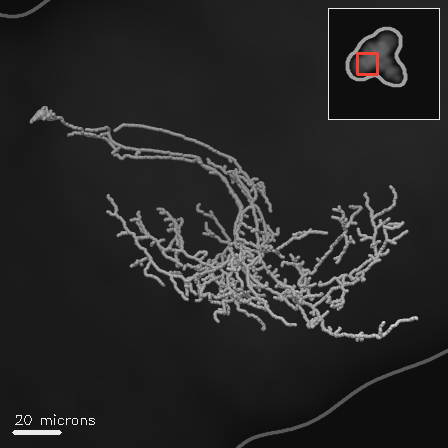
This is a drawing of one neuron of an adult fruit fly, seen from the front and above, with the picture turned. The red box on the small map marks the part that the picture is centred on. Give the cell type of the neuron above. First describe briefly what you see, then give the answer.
From left to right in the picture it spans about 170 microns. Dozens of branch ends can be seen. Its broad class is visual projection neuron. Its cell type is aMe8.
